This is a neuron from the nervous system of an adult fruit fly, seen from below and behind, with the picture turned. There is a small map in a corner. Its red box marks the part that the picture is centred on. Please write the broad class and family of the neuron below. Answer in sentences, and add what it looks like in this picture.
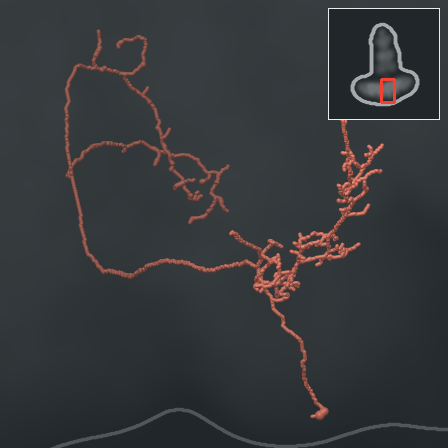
Its broad class is central-brain intrinsic neuron. Its family is hemilineage FLAa2. Its cell body lies at the lower right of the picture. Dozens of branch ends can be seen.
